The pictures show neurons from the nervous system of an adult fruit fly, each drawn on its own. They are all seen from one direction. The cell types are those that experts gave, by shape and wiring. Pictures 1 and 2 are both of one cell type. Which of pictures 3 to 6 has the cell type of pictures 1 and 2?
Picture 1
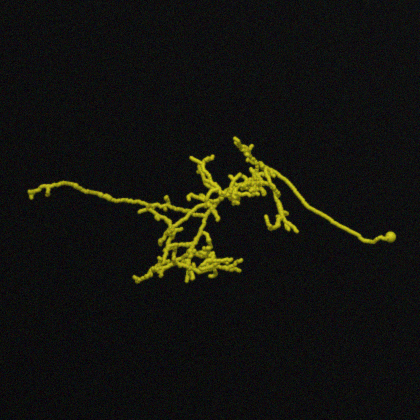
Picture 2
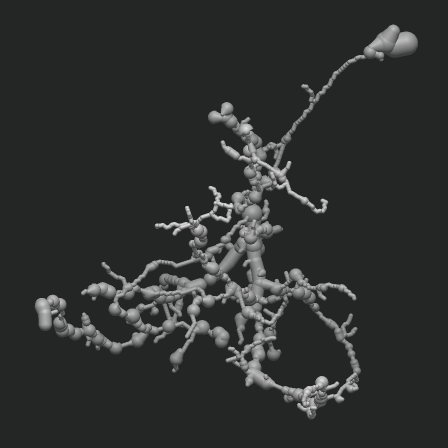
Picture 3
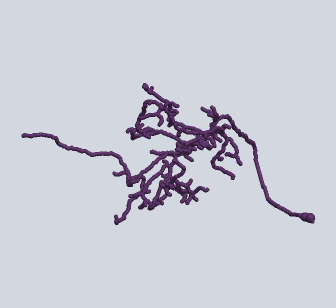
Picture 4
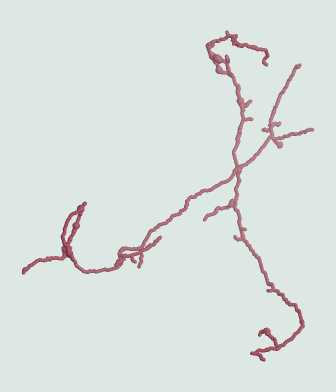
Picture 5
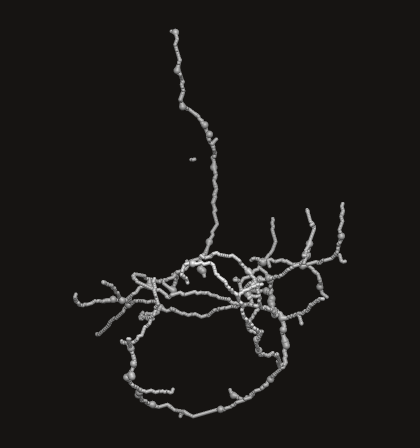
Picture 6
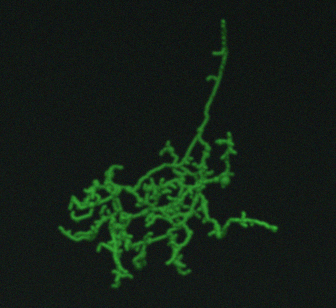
Picture 3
